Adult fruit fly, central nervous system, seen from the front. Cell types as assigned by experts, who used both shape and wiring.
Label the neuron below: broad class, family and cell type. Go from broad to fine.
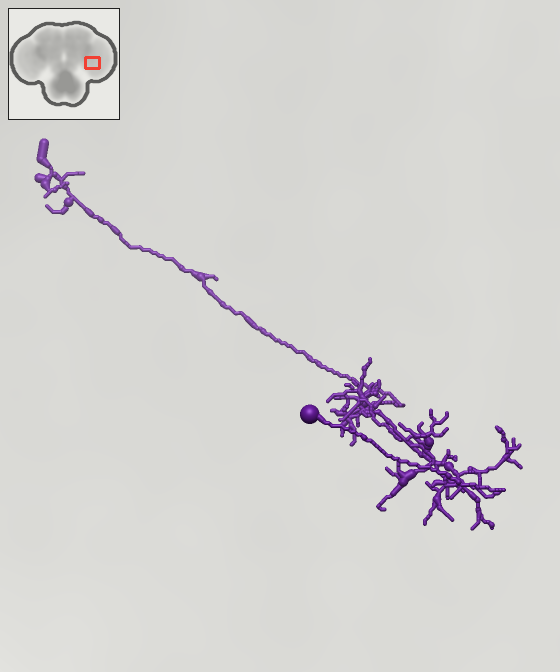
optic-lobe intrinsic neuron; Tm; Tm6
